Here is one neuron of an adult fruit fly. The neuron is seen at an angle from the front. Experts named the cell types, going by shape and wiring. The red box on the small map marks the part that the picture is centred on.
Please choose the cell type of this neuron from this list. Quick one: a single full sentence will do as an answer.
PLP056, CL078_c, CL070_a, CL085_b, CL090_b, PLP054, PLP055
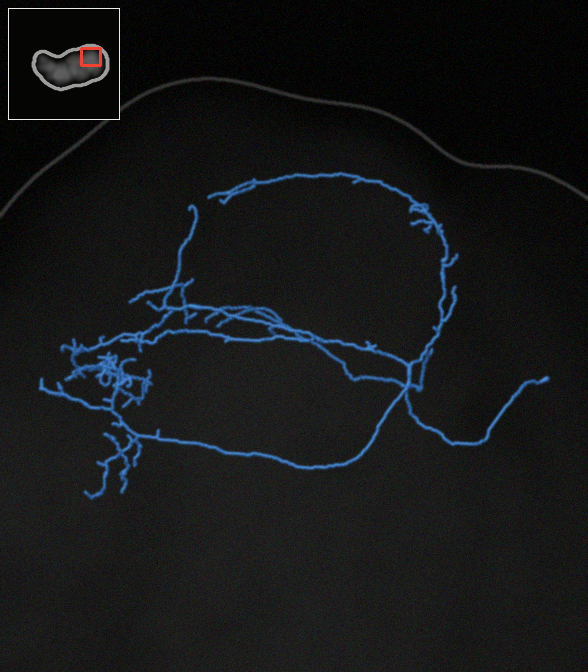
The neuron belongs to cell type CL090_b.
